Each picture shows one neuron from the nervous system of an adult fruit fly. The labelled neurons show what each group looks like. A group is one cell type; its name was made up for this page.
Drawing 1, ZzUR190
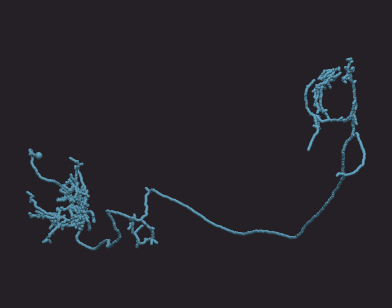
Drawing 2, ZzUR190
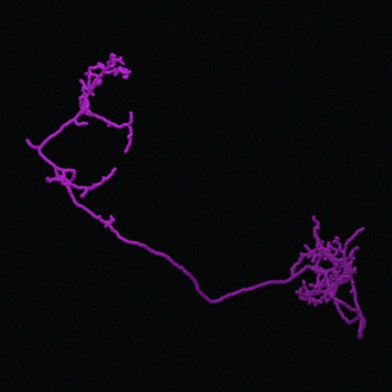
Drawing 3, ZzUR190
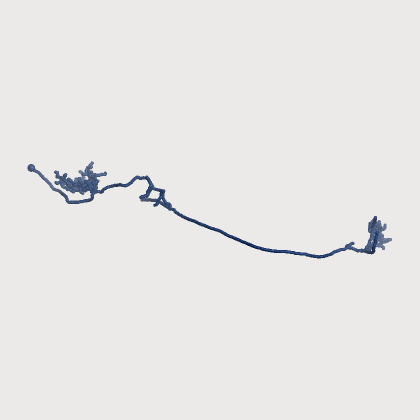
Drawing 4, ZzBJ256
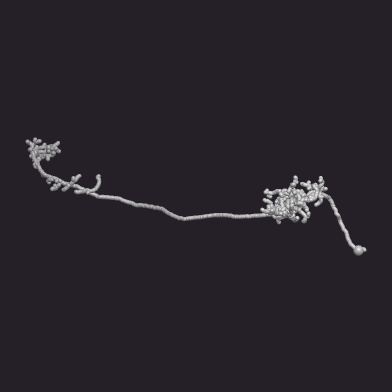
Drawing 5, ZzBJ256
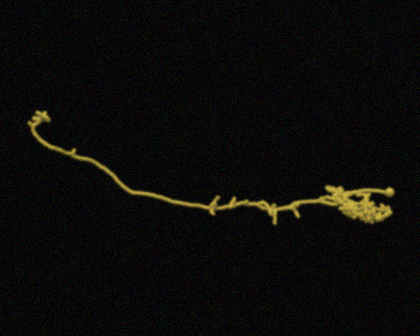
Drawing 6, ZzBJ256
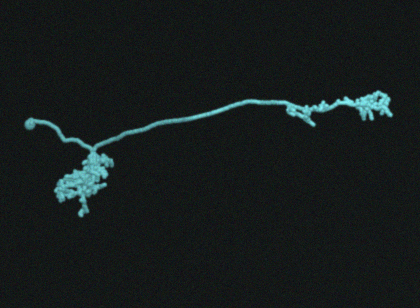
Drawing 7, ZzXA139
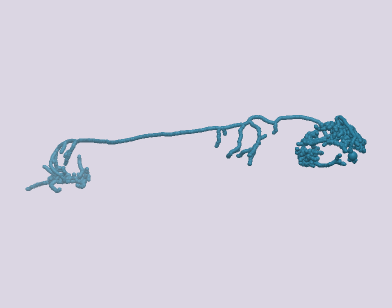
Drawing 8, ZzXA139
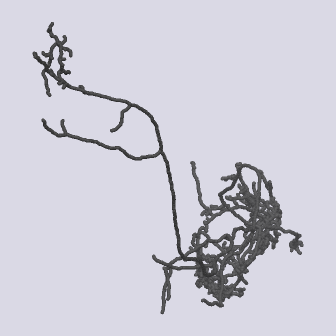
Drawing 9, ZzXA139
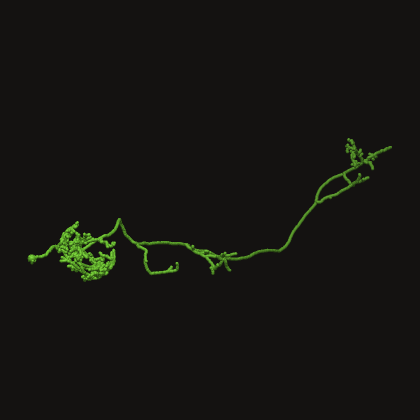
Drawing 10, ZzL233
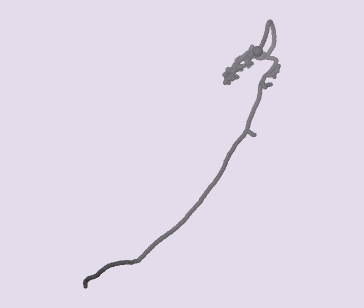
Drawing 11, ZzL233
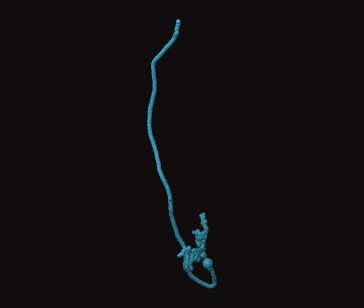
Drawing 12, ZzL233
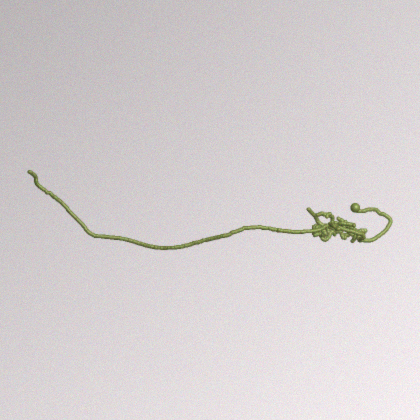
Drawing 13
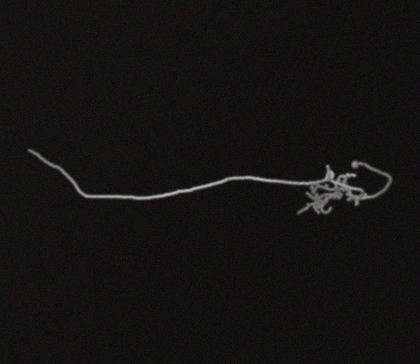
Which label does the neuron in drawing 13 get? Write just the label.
ZzL233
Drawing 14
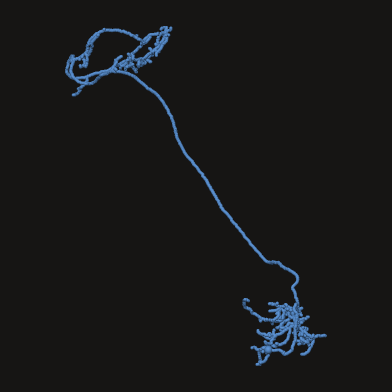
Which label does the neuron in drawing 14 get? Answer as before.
ZzUR190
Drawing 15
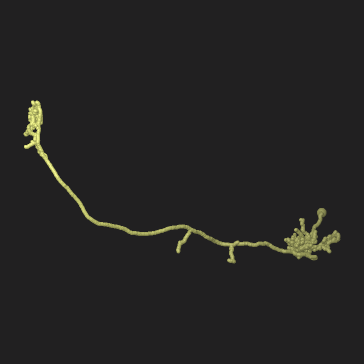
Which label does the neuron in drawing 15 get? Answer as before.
ZzUR190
